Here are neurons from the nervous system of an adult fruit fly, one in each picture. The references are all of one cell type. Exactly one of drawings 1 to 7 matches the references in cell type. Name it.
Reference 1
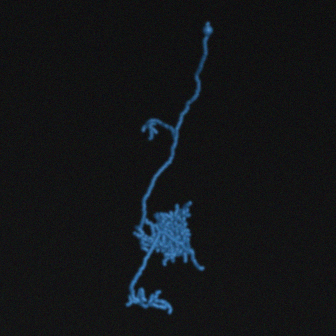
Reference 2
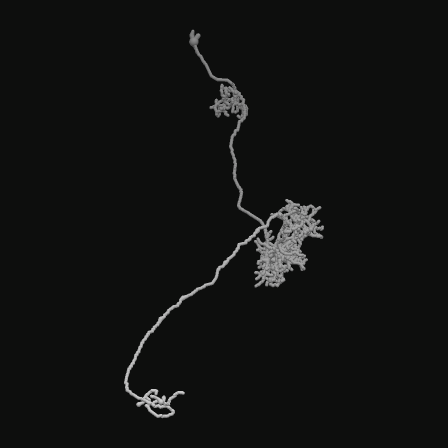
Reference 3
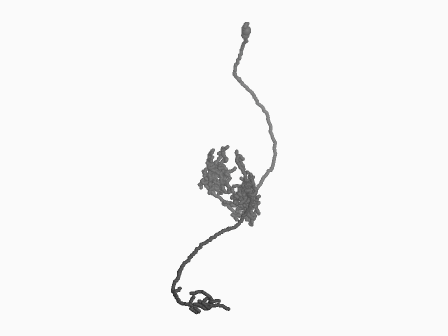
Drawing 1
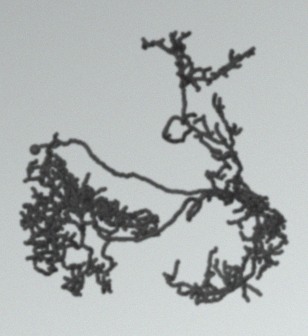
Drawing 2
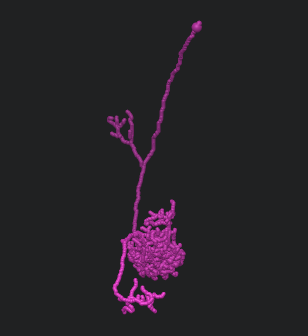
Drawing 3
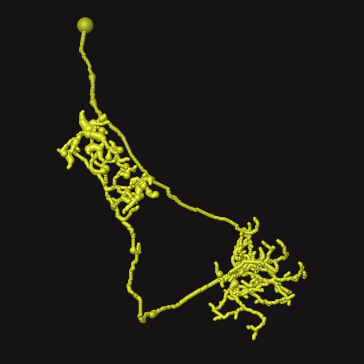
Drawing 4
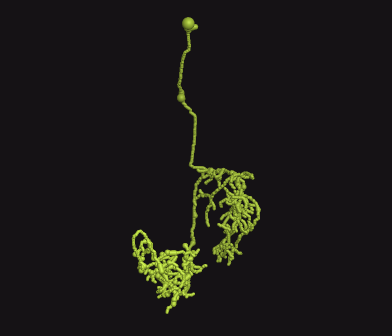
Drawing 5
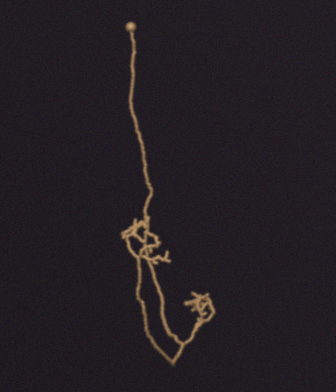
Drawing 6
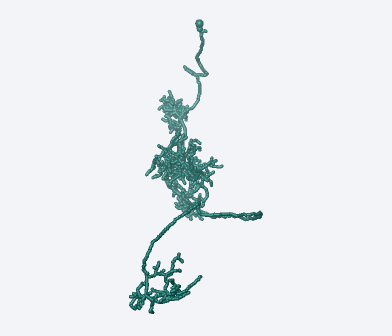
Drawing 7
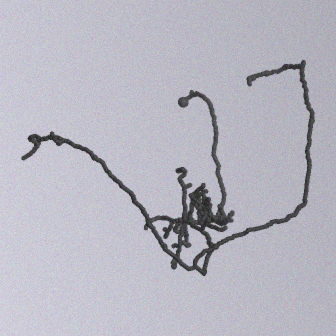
Drawing 2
